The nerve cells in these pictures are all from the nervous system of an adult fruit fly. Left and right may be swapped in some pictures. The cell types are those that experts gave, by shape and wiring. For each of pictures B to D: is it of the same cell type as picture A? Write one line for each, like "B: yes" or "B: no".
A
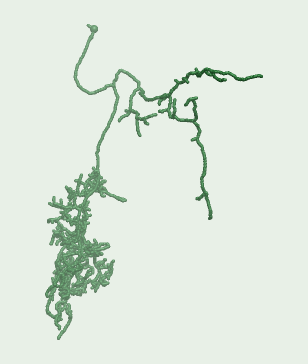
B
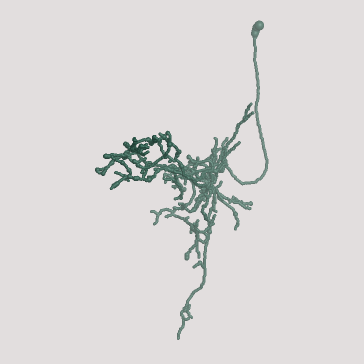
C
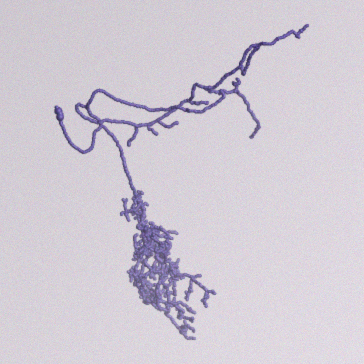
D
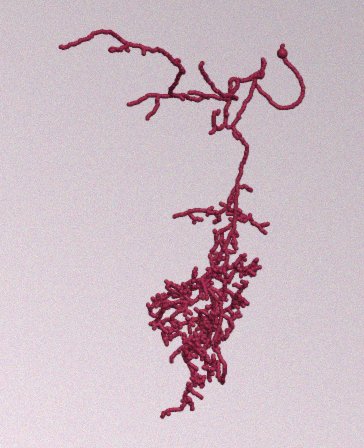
B: no
C: yes
D: yes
